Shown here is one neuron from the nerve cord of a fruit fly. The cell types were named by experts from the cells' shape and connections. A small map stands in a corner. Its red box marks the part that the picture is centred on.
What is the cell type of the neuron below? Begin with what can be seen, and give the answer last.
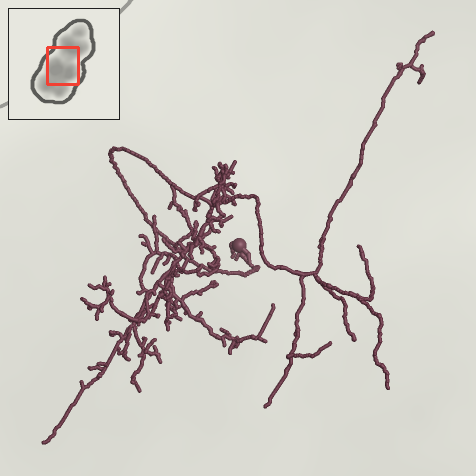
Dozens of branch ends can be seen. In this view it is about as wide as it is tall. It is a nerve-cord intrinsic neuron. It is of cell type IN06A085.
